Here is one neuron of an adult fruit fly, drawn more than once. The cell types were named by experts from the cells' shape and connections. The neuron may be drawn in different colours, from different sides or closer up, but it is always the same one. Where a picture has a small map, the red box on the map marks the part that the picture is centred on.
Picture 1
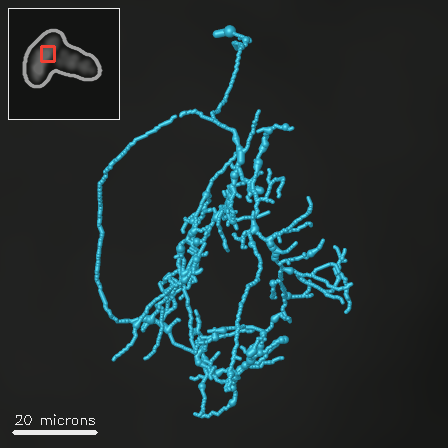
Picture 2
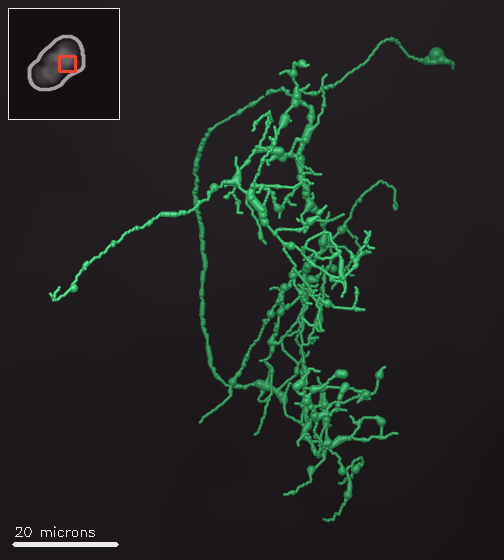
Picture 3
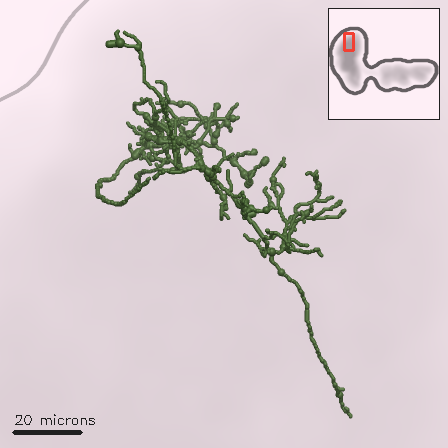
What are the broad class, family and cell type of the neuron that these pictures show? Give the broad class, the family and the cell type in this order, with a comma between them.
central-brain intrinsic neuron, hemilineage SLPal2, SLP035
